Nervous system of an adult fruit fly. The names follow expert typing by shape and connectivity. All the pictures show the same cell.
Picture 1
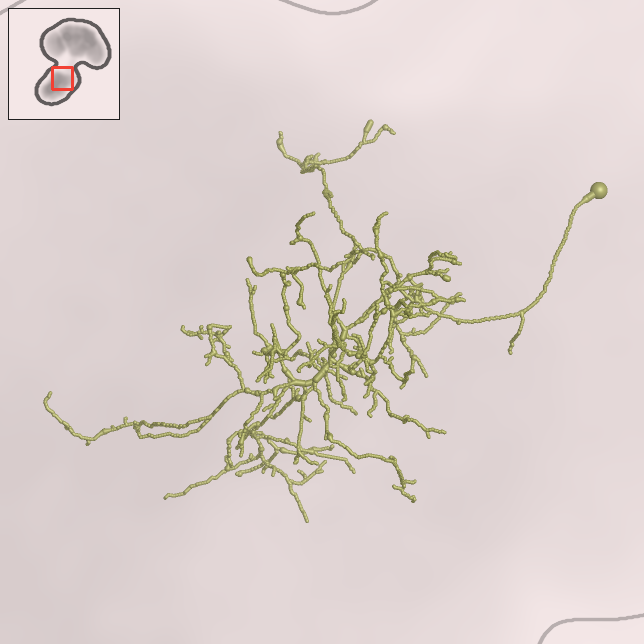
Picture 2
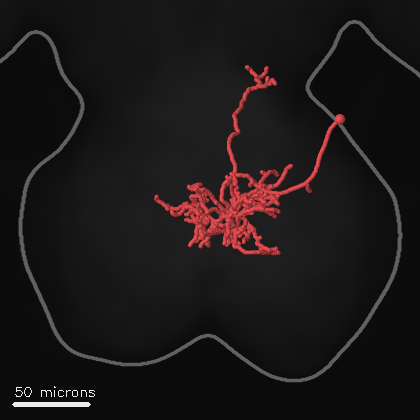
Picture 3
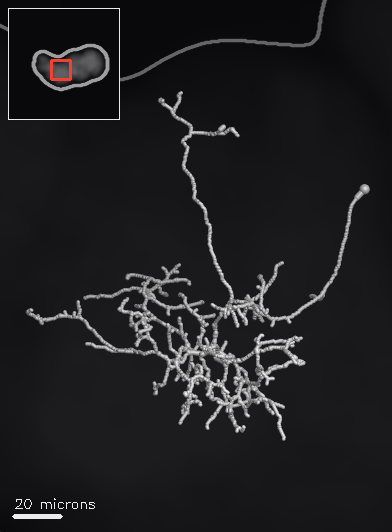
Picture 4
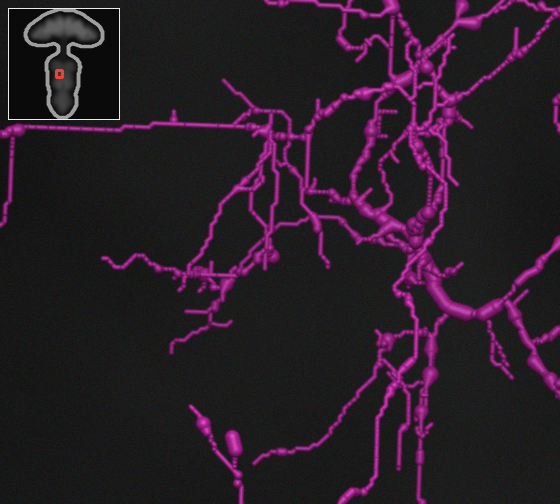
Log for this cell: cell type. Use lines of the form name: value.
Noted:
cell type: IN11A021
